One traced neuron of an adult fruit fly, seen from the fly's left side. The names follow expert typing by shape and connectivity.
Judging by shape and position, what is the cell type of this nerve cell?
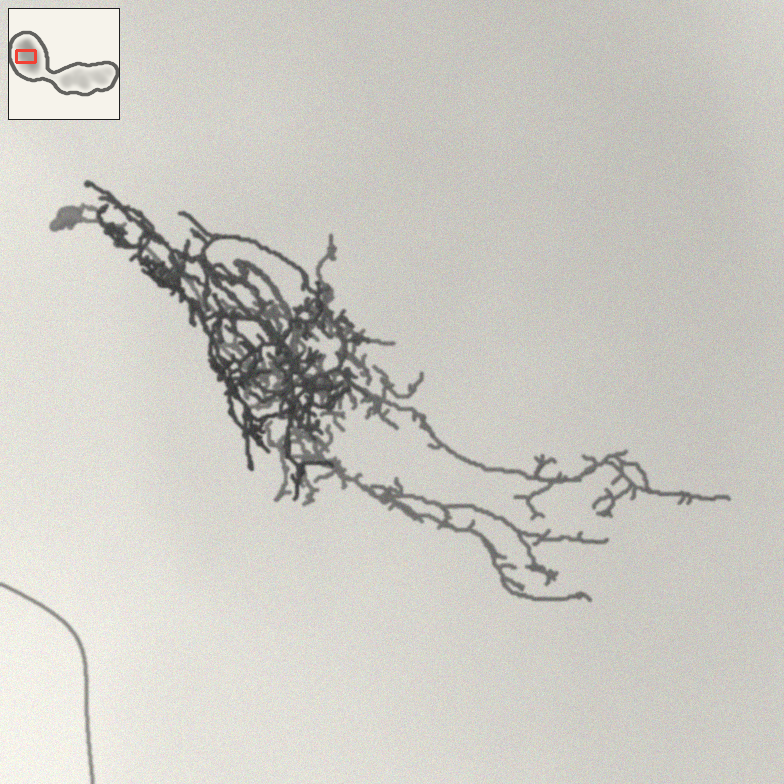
LAL116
